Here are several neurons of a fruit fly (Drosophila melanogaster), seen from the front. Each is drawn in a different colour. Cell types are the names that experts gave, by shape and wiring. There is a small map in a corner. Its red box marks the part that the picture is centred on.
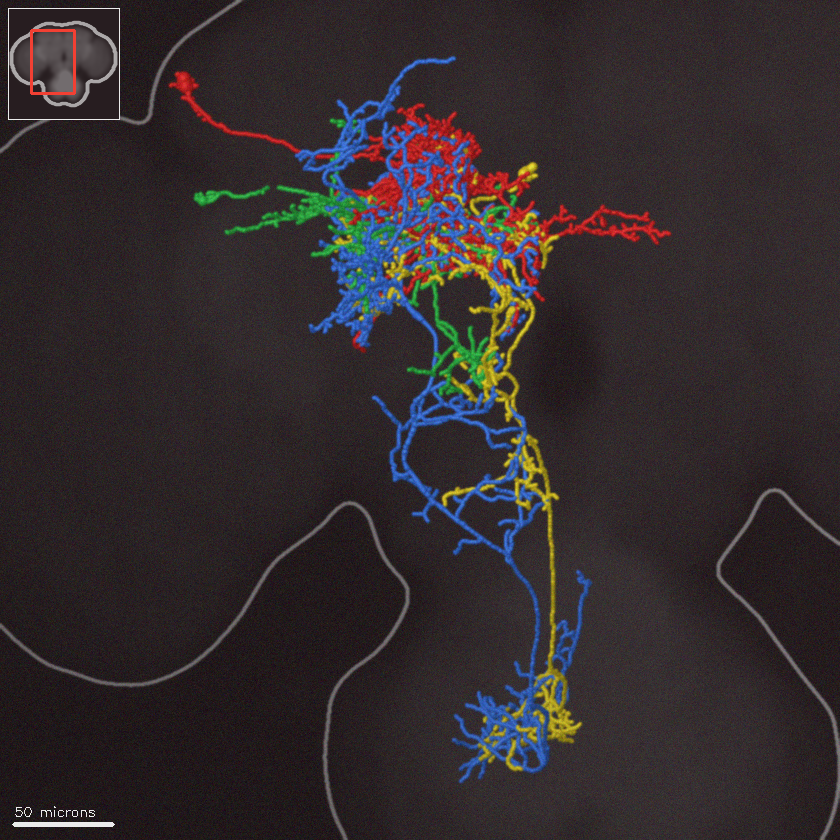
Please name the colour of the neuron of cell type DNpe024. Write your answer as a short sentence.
The colour is yellow.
